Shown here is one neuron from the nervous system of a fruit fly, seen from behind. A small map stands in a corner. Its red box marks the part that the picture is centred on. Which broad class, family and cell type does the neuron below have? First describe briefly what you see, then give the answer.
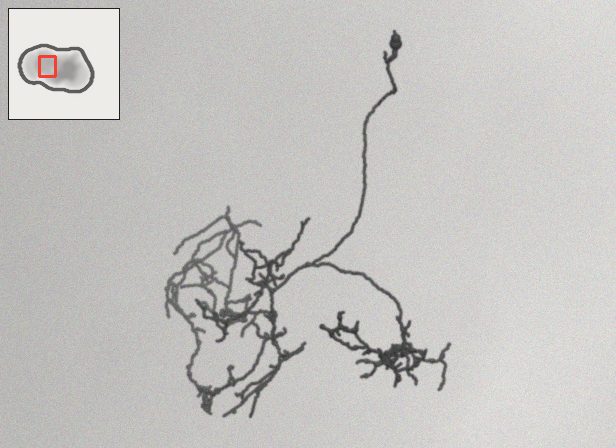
Dozens of branch ends can be seen. In this view it is taller than it is wide. This is a central-brain intrinsic neuron. The family is hemilineage PSp1. Its cell type is PS191.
